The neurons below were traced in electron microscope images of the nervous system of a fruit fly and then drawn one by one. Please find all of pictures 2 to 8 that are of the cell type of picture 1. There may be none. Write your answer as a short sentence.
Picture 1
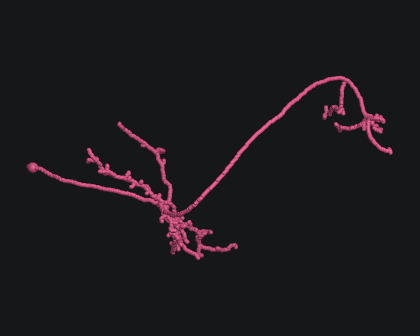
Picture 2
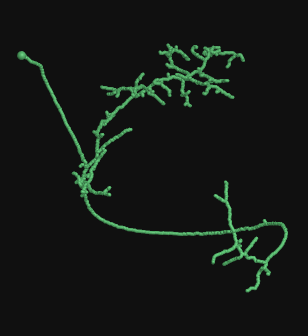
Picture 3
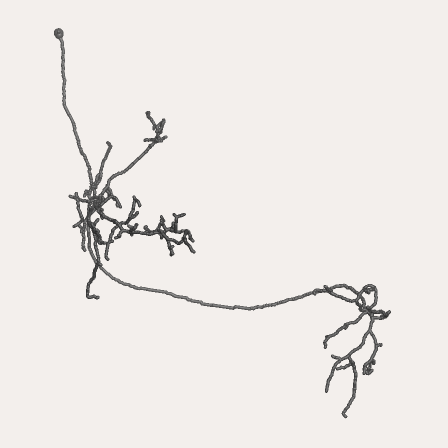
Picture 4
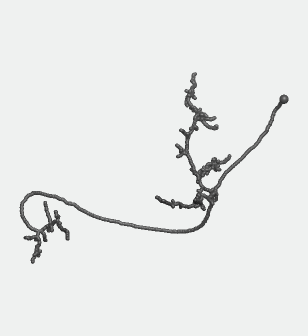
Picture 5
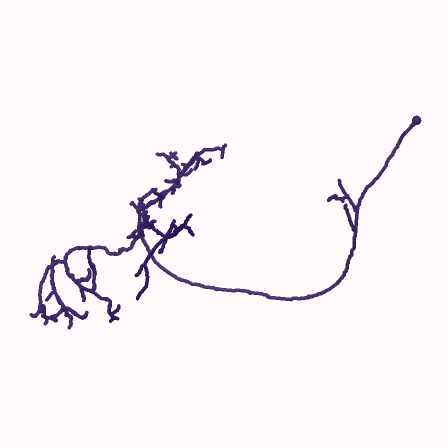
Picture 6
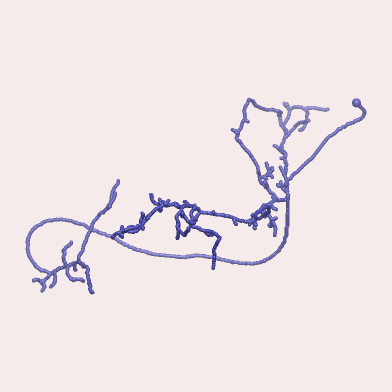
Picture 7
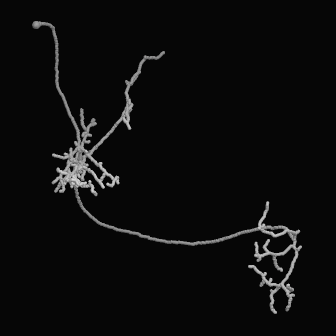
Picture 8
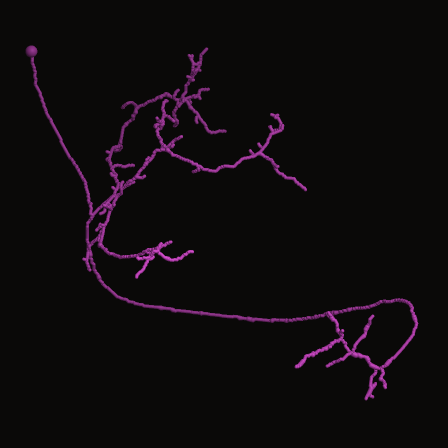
Picture 3, picture 5 and picture 7 are of the same cell type.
